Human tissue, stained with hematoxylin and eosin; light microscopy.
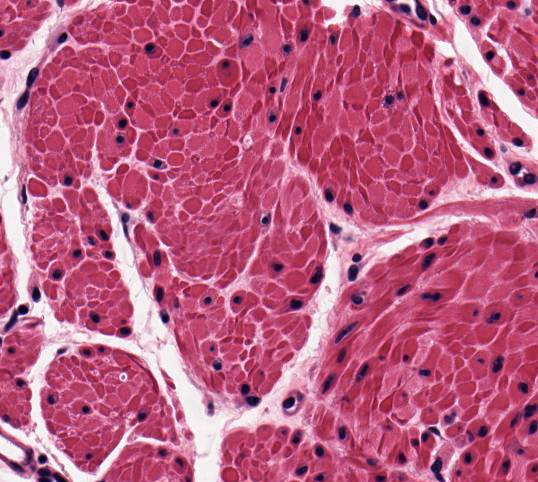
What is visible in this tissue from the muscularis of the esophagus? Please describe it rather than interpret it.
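You've got bundles of muscle cells here, split up by pale, branching connective tissue septa. Most bundles show the smooth muscle cells cut across, so you see closely packed polygonal pink profiles. Where a nucleus shows, it sits centrally in its profile, and the cytoplasm is evenly deep pink.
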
